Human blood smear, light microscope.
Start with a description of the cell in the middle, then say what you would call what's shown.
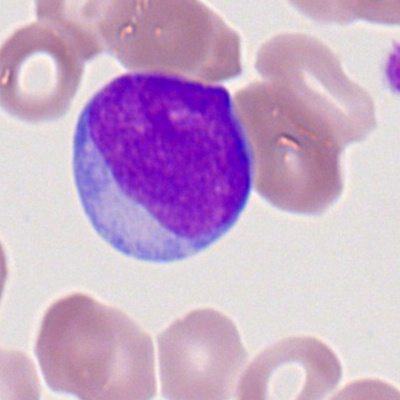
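The chromatin here is purple and mottled, with small paler patches through it. Along the lower left side the cytoplasm makes a pale blue crescent, and I can't see any granules in it. Nothing projects from the cell surface, either. That's a myeloblast.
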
